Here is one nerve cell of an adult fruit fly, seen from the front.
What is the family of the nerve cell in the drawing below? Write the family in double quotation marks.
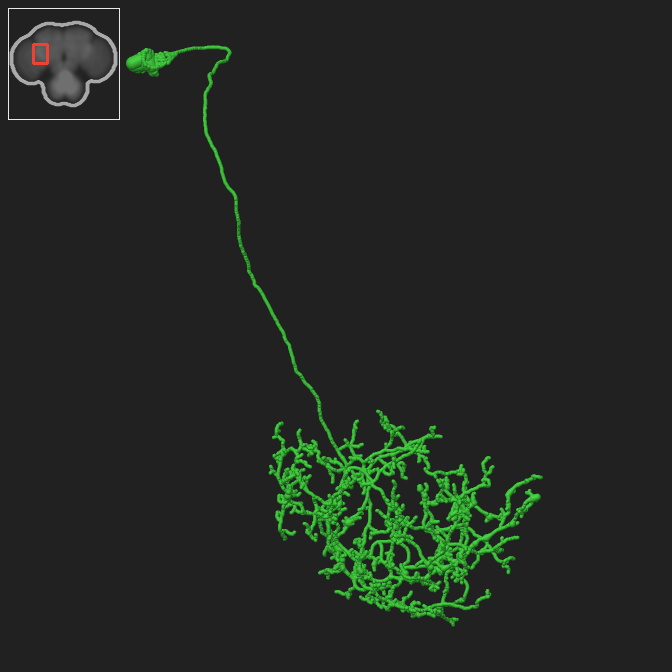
"hemilineage VLPl4_anterior"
